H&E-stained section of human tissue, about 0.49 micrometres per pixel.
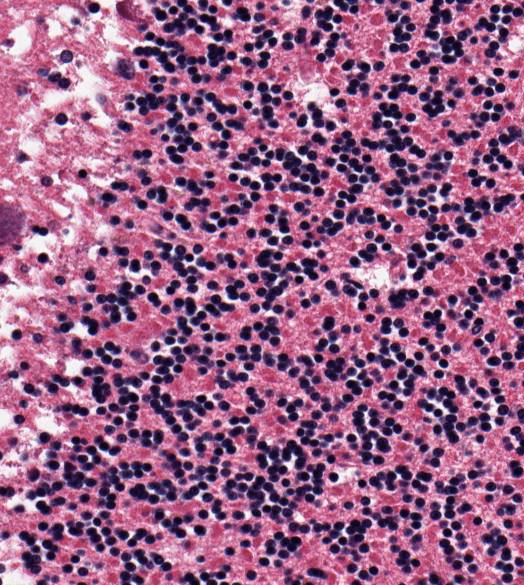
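Cerebellum, haematoxylin and eosin. A dense sheet of small, round, uniform nuclei, stained dark blue-black with scant visible cytoplasm, covers most of the field except the upper left corner. Small irregular islands of finely fibrillary pink material lie between these nuclei. The upper left corner itself is a pale pink fibrillary zone containing only sparse nuclei.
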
